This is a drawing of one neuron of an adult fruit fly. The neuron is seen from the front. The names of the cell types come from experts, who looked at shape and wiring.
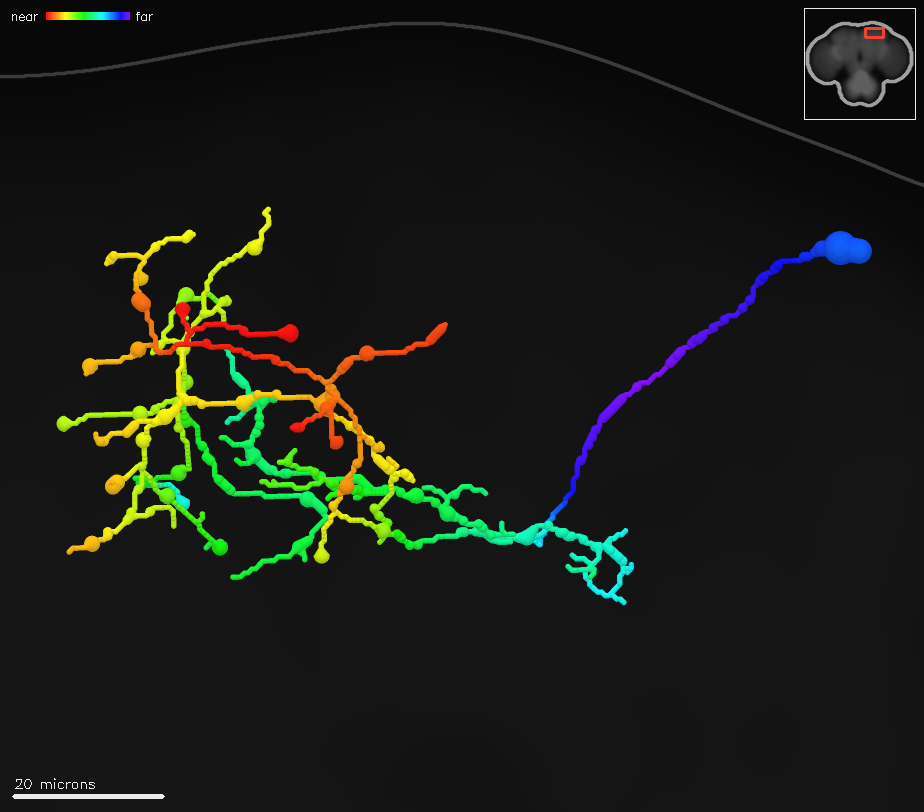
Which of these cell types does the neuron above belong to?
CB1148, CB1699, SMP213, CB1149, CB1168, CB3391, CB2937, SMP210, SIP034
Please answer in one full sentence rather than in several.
What this neuron is, by cell type, is CB2937.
